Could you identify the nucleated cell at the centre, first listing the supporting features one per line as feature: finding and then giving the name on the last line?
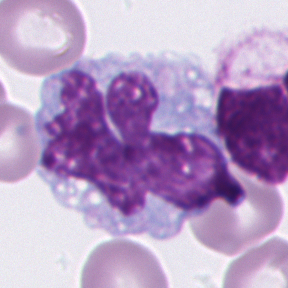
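Border: irregular and ruffled, not smooth
Nucleus: irregularly folded, with several blunt lobes
Vacuoles: many small clear ones in the cytoplasm
Granules: no coarse coloured ones in the cytoplasm
Name: monocyte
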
